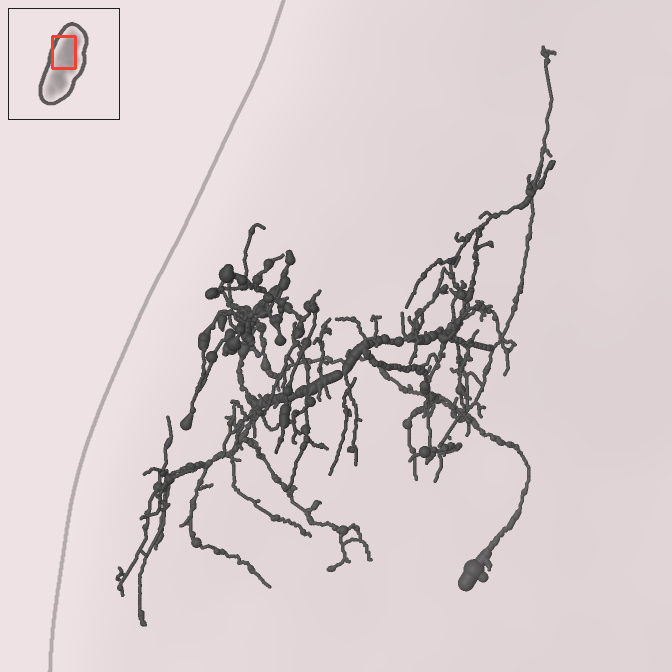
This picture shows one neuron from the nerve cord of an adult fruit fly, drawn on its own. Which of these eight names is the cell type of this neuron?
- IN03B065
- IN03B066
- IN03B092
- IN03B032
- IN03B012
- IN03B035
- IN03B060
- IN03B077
IN03B065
